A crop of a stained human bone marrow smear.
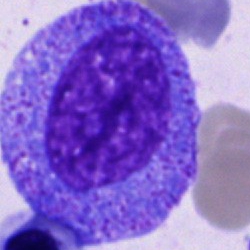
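Promyelocyte, the cell in the middle. Notice first its round outline with a fairly smooth edge. The cytoplasm is bluish-lilac, and many small purple-red granules are scattered all through it. Search as you like, you will find no clear vacuoles there.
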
